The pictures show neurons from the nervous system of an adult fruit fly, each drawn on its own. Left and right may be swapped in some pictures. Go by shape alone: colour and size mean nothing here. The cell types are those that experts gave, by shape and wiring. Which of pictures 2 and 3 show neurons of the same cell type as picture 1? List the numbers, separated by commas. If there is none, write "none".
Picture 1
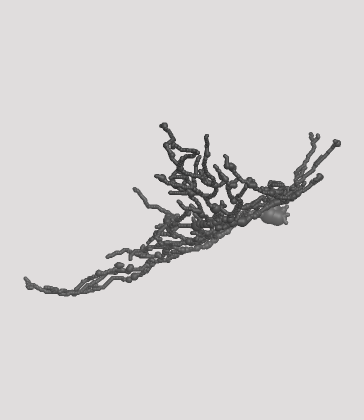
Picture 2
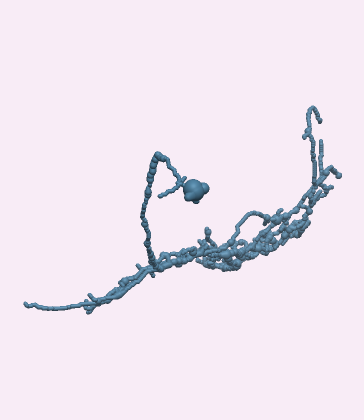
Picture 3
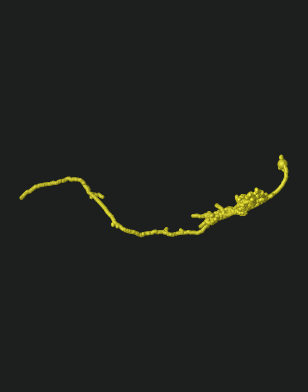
2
